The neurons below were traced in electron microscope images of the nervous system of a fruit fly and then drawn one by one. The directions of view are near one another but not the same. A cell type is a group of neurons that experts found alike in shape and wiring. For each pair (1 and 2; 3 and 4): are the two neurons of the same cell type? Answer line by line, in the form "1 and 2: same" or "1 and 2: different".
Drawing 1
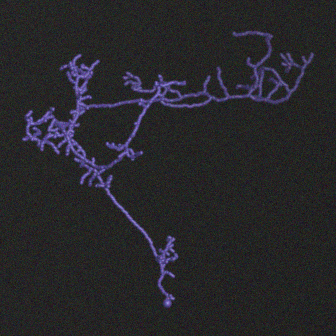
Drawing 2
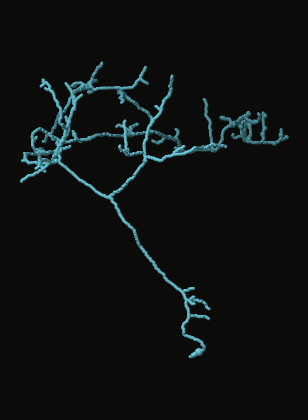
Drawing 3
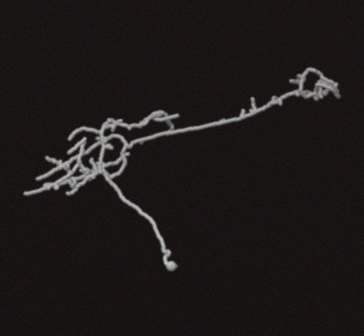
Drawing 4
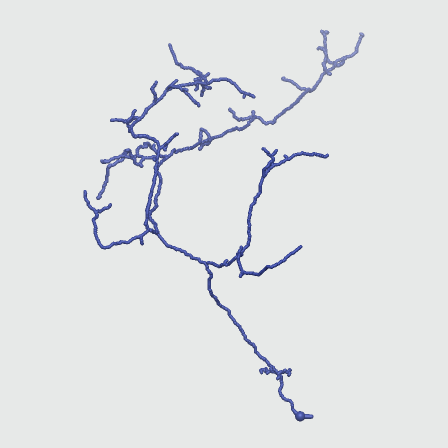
1 and 2: different
3 and 4: different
